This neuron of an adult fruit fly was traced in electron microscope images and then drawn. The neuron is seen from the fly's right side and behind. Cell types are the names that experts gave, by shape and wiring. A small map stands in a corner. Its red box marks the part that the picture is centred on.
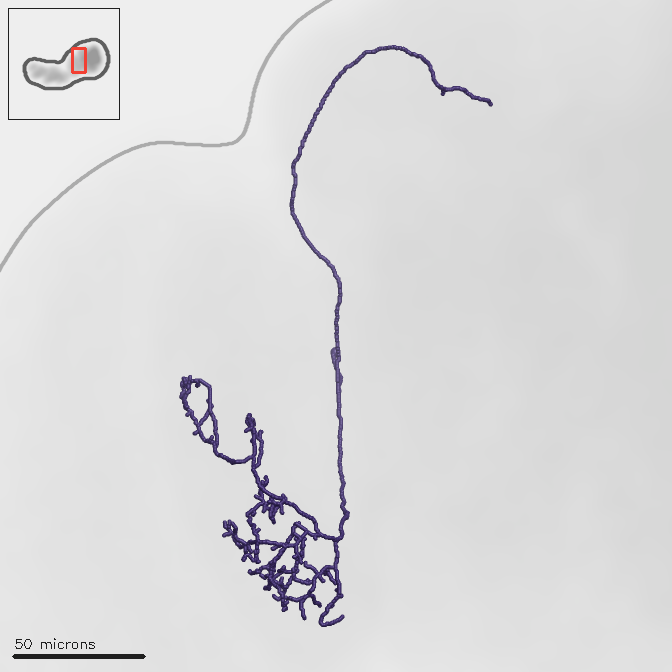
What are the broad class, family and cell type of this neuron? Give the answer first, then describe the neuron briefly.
This is a visual projection neuron. Its family is LC. The cell type is LC28. By the scale bar it is about 200 microns tall in this view. In this view it is taller than it is wide.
